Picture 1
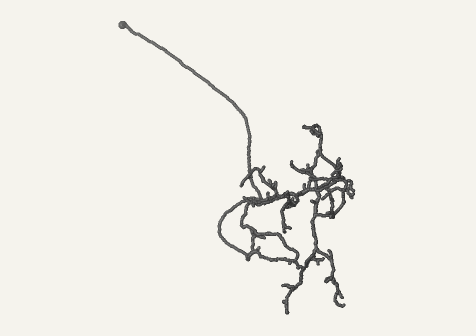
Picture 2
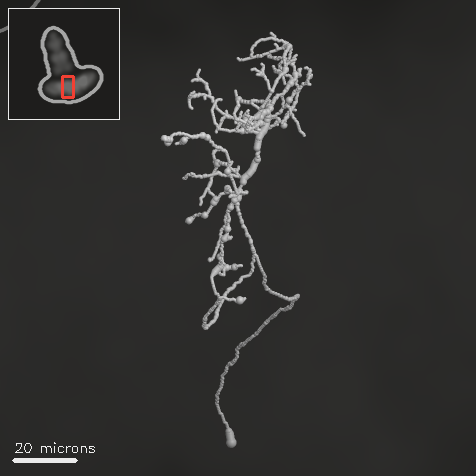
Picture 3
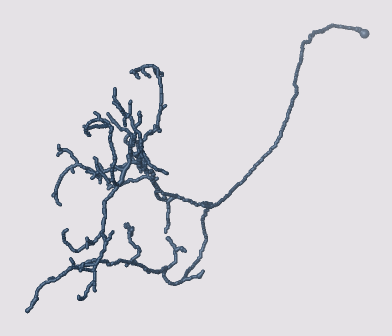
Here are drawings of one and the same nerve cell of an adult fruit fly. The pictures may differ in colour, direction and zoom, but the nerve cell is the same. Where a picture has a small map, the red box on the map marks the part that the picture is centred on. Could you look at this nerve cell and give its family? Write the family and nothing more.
hemilineage AOTUv1_ventral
